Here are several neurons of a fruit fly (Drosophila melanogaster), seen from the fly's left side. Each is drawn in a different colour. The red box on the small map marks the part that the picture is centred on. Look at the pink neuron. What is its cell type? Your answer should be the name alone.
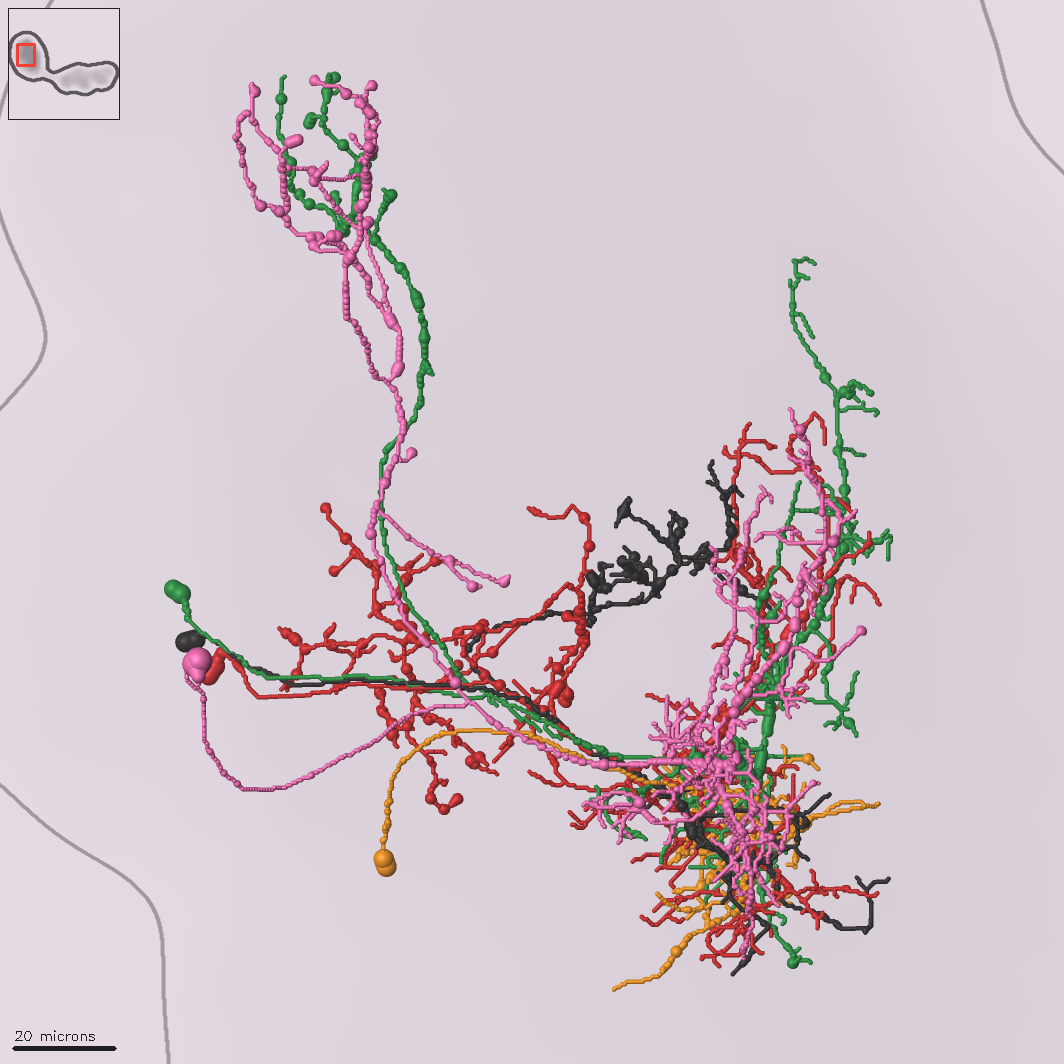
AOTU034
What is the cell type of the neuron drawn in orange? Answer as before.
WED030_b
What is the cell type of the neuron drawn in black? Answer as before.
WED029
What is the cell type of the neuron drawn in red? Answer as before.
WED015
